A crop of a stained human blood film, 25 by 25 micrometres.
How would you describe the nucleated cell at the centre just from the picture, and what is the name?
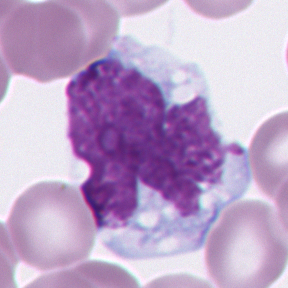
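First, the outline is irregular and angular rather than round. Second, the nucleus is irregular and folded, with a deep cleft entering from its lower edge. Third, several clear, rounded vacuoles lie in the cytoplasm. Fourth, no coarse, distinct granules are seen there. The cell is a monocyte.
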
